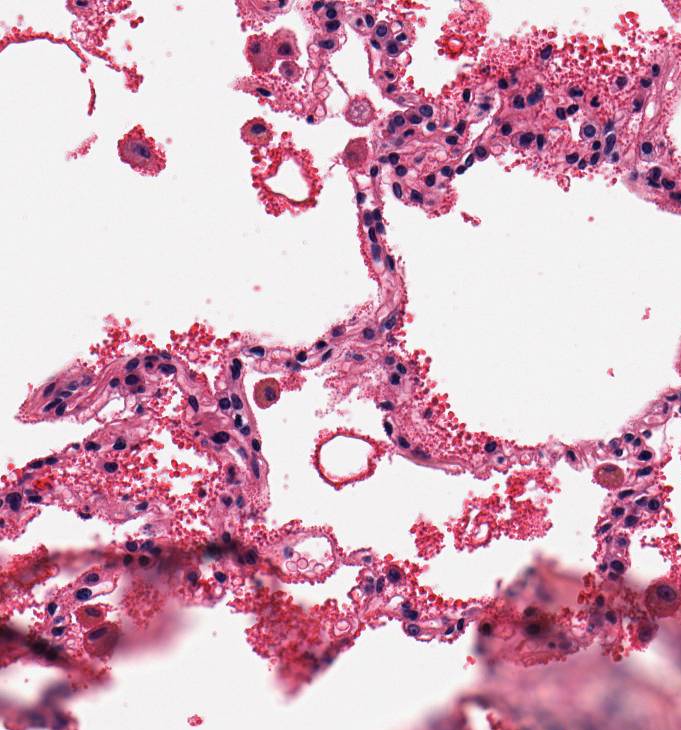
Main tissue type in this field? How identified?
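The field mainly shows alveolus. Thin branching strands of tissue divide large empty spaces filling much of the field; abundant red blood cells crowd within them and spill onto their surfaces.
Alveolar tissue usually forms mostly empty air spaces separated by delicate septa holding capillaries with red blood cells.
Rounded cells with pink cytoplasm and a single round nucleus lie free in the spaces, as at the upper left and centre.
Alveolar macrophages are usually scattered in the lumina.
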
